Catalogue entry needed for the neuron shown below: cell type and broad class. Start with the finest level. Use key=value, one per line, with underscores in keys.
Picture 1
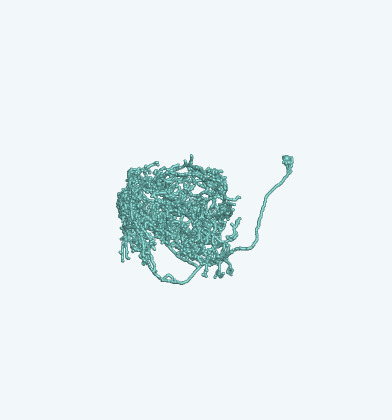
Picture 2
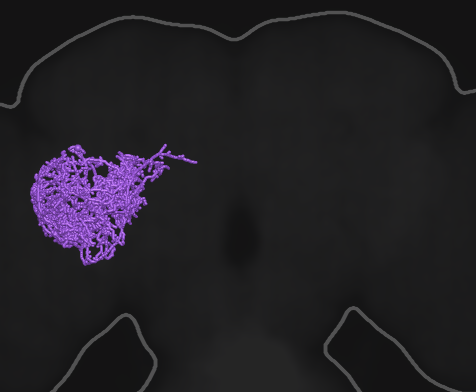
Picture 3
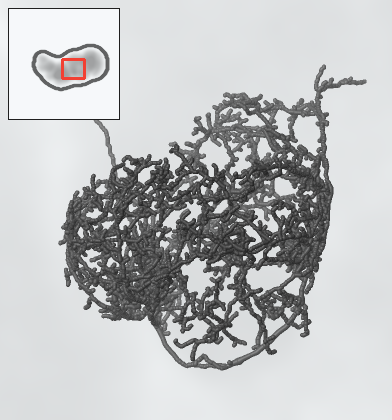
cell_type=5-HTPLP01
broad_class=central-brain intrinsic neuron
